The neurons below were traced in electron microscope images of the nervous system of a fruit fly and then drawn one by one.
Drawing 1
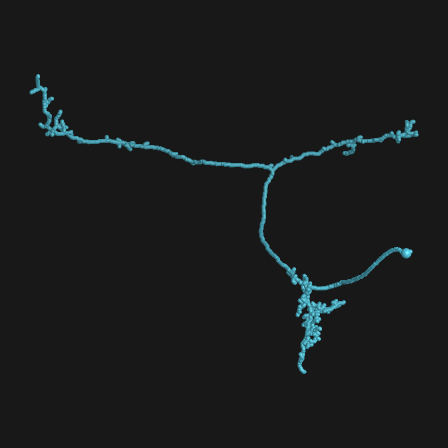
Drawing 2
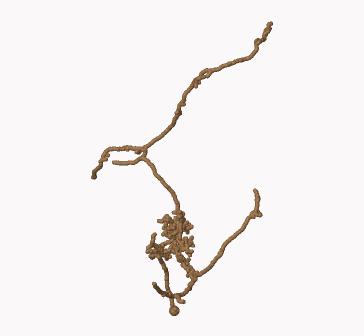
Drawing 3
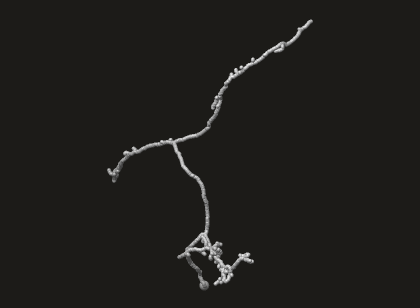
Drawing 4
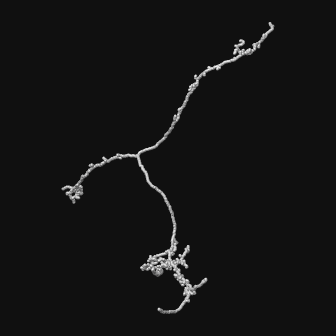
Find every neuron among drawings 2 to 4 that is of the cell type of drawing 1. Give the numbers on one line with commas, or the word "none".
4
